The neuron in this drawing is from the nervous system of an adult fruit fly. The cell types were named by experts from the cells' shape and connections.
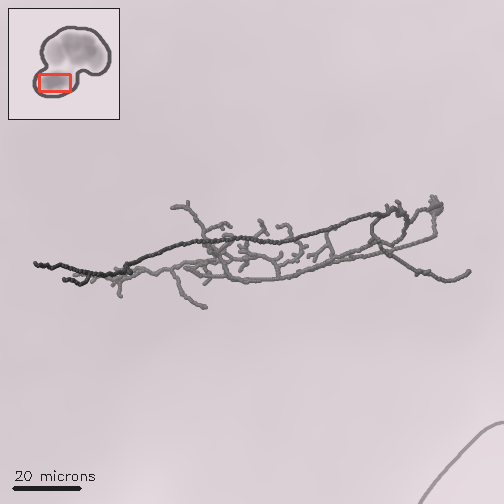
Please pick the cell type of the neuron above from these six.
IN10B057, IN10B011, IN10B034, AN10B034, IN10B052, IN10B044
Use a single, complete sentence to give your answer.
The type assigned to this neuron is IN10B034.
